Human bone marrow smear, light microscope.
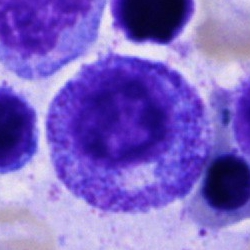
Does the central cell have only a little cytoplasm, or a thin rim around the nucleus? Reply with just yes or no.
No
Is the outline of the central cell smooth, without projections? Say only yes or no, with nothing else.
Yes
